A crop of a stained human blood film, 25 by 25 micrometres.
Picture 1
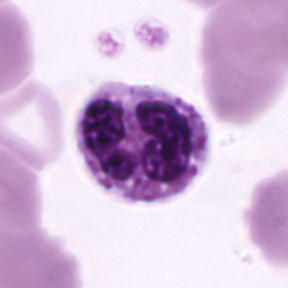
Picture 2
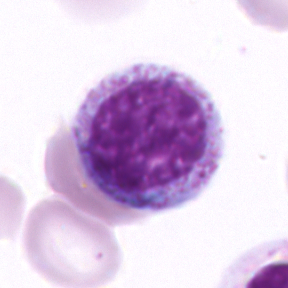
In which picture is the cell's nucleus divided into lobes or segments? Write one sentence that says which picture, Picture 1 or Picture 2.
In Picture 1, the nucleus of the cell is divided into lobes.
